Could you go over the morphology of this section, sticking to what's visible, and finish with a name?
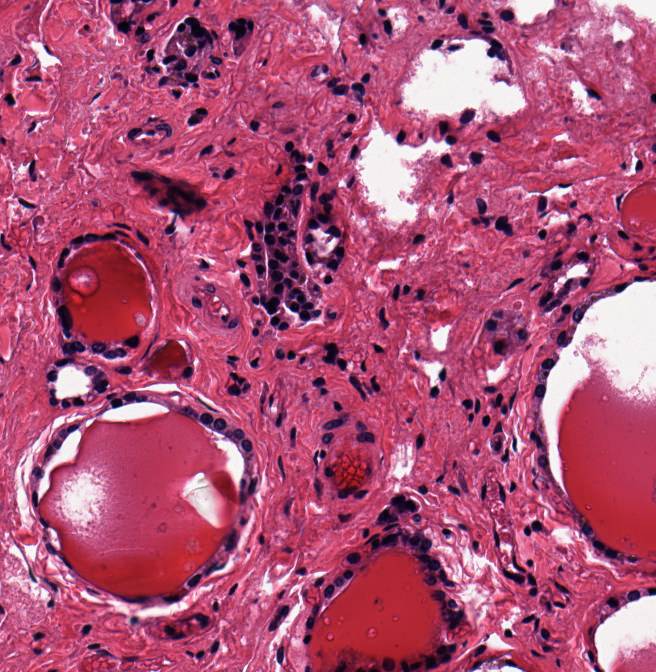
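Along the left, lower and right edges sit large rounded spaces holding smooth, homogeneous deep red material, largely free of cells, each lined by a single layer of flattened to low cuboidal cells. Between them lies dense pink fibrous stroma with scattered spindle-shaped nuclei. It's thyroid.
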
